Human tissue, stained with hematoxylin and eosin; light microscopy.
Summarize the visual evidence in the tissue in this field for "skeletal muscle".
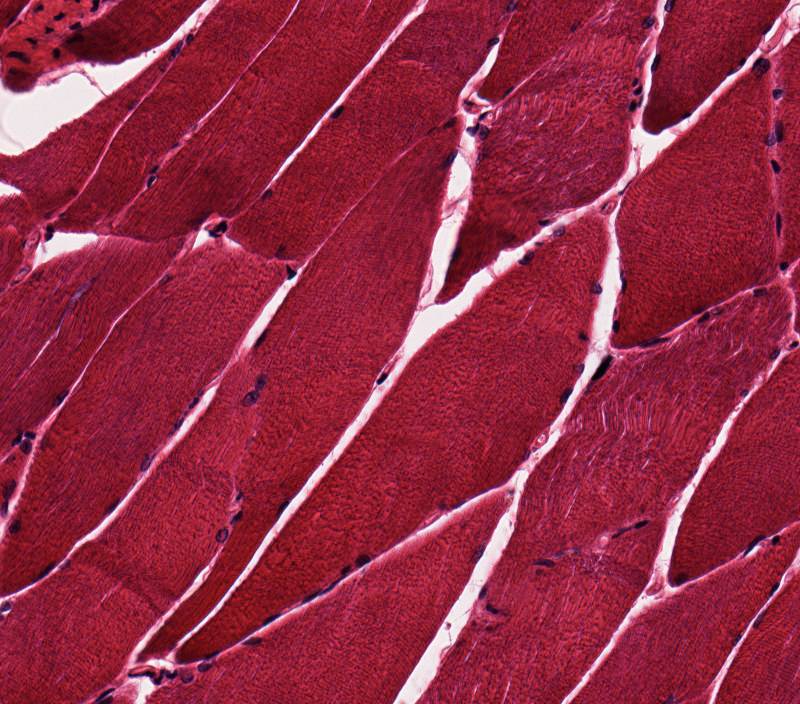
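Looking at the fibres first, they are broad and unbranched, each many nuclei wide.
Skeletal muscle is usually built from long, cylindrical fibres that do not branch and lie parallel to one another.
So the lack of branching here goes with skeletal muscle. Within the fibres there is a fine striated texture, clearest in those at the right of the field.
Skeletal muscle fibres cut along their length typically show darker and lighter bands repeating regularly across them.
That striation fits as well. The small, dark, flattened nuclei sit at the fibre edges rather than in the centres. Between the fibres there are only thin, pale pink strands of connective tissue.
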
